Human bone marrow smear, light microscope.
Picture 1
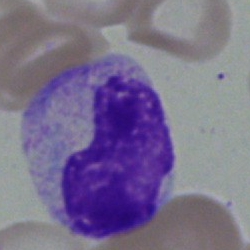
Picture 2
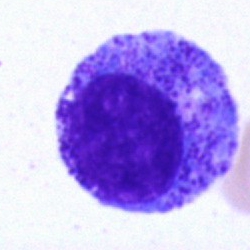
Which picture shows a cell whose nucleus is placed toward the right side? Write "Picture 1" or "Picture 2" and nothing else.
Picture 1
